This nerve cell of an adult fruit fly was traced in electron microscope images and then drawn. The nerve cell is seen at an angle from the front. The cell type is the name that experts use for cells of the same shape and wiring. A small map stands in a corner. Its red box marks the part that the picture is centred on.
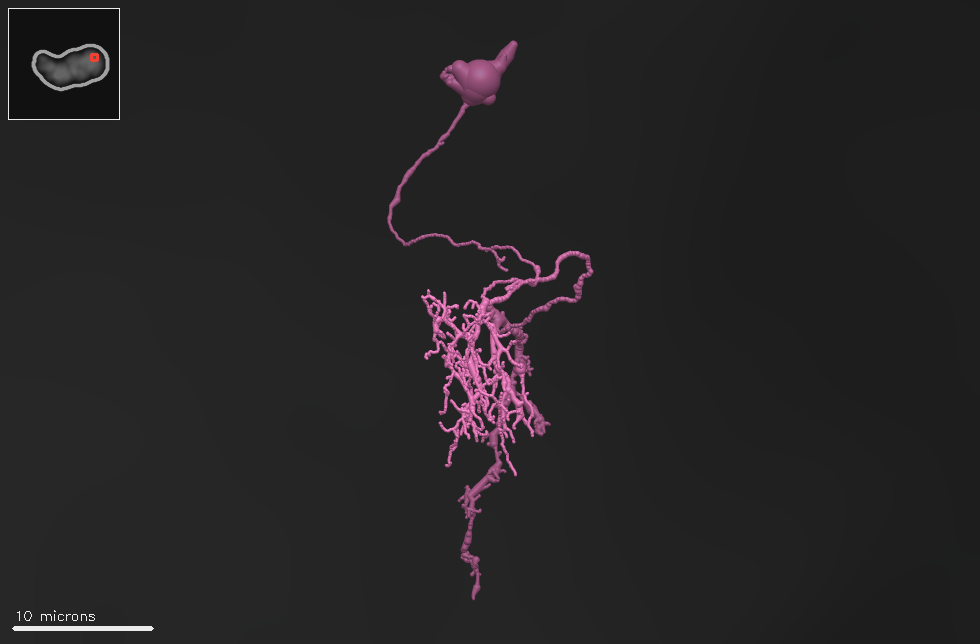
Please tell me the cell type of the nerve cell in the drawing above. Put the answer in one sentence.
The cell type is T5c.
